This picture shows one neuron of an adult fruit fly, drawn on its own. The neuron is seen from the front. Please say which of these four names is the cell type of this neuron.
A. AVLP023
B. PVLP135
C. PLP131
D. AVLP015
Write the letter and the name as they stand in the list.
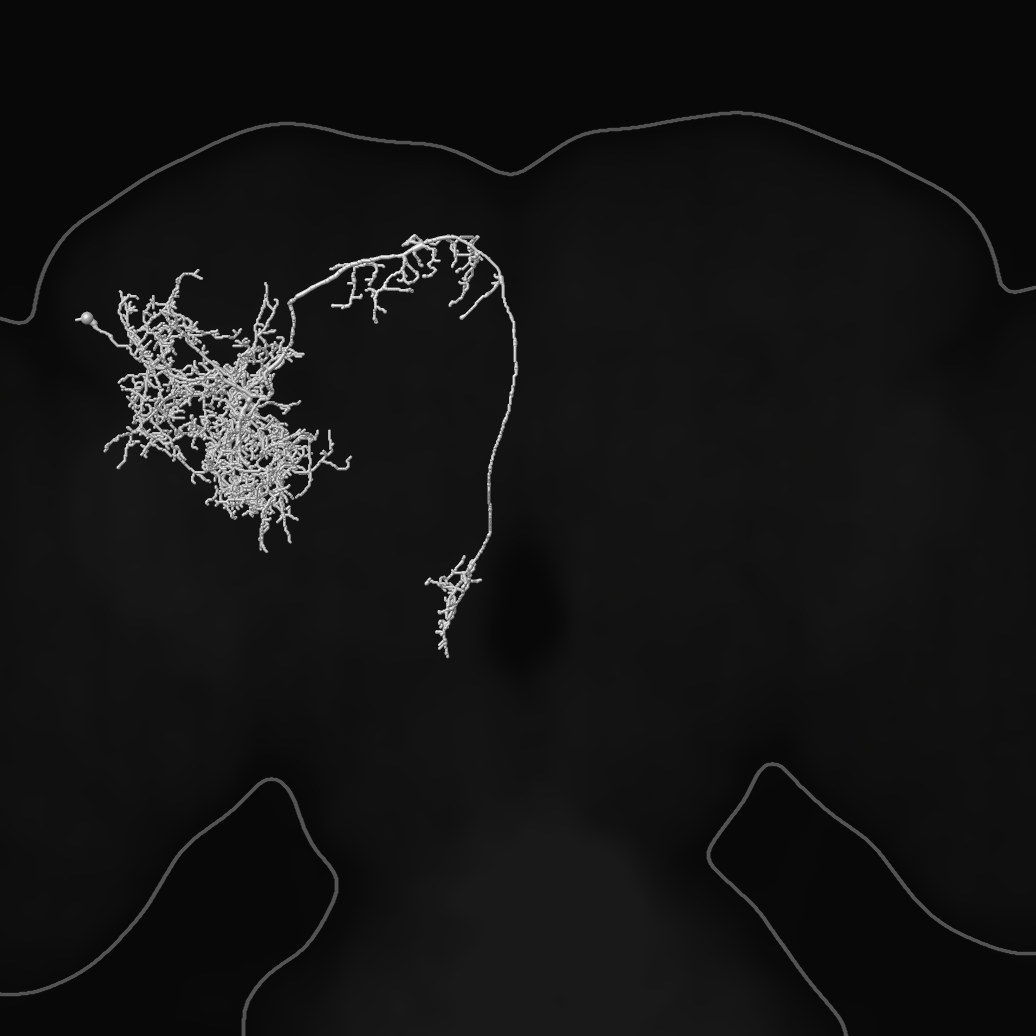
D. AVLP015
